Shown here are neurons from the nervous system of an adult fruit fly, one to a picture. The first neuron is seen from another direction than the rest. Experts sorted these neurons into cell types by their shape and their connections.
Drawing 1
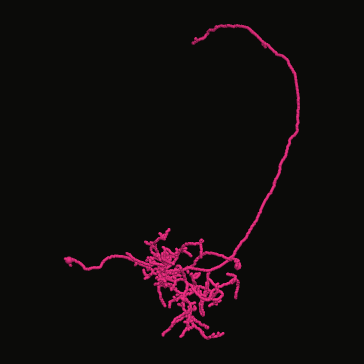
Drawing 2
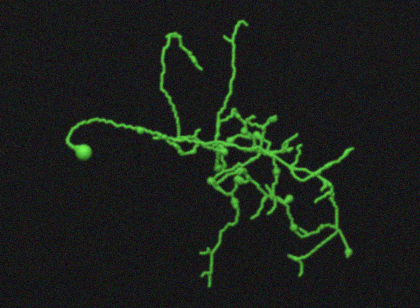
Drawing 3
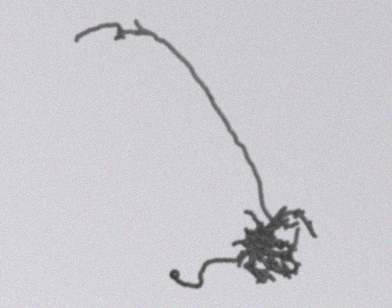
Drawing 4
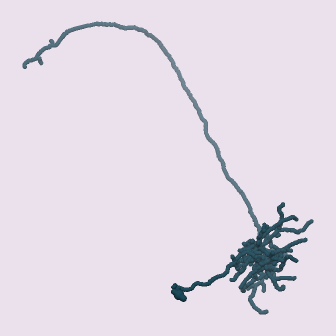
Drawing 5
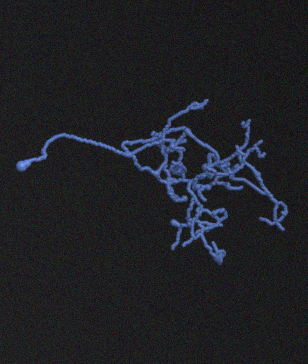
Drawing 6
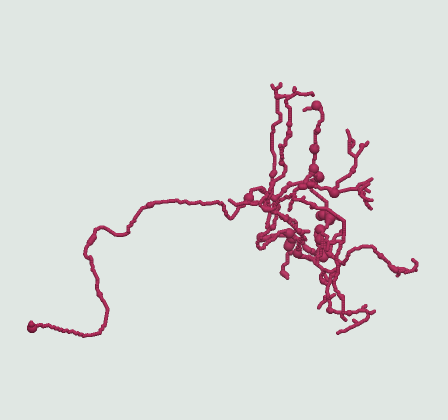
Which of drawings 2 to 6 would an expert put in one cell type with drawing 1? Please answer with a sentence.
Drawing 3 and drawing 4 are of the same cell type.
